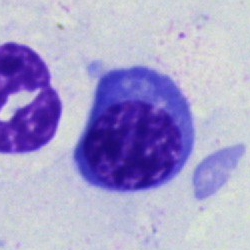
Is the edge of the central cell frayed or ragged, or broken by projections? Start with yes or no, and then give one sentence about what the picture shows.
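No. The cell has a rounded outline with a smooth edge.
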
